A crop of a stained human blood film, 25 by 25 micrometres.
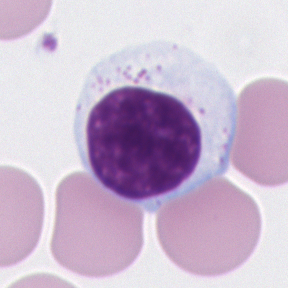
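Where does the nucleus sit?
It is off-centre, toward the lower part of the cell, and no nucleoli are visible in it.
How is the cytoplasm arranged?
It forms a fairly wide rim, broadest above the nucleus, with no vacuoles.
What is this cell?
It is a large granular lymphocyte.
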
